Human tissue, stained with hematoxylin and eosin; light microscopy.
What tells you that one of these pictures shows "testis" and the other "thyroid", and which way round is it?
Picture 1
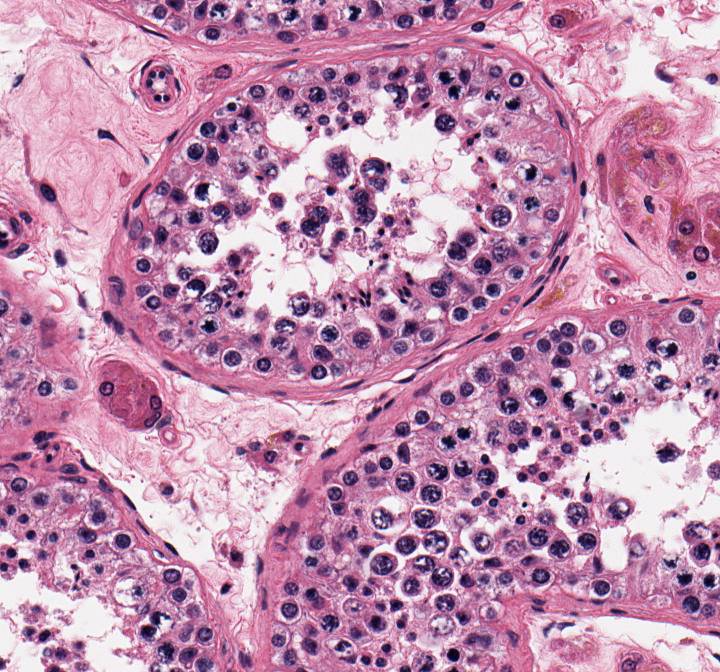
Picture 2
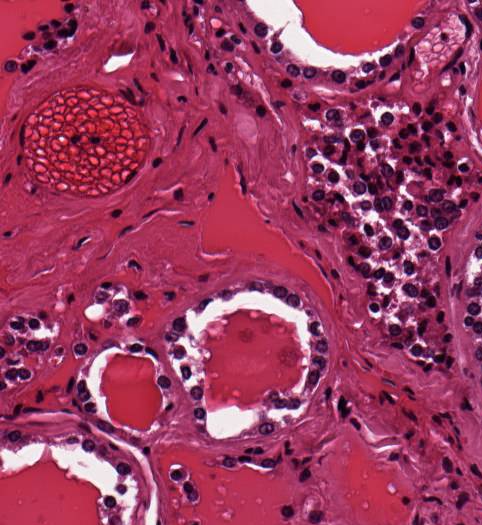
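Picture 2 is thyroid; picture 1 is testis. Testis: each tubule lined by a thick stratified epithelium, many layers of rounded cells extending from the wall toward the centre. Many epithelial cells large and round, with coarse, dark, clumped chromatin and a rim of pale cytoplasm. Tubule wall thin and pink, with flattened, elongated dark nuclei running parallel to its outline. Thyroid: many rounded and irregular spaces of varying size containing homogeneous pink material, separated by pink fibrous stroma with scattered spindle-shaped nuclei. Spaces lined by a single layer of flattened to low cuboidal cells with dark nuclei.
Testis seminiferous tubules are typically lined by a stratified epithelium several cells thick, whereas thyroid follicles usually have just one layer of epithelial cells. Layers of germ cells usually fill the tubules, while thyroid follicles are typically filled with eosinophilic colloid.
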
